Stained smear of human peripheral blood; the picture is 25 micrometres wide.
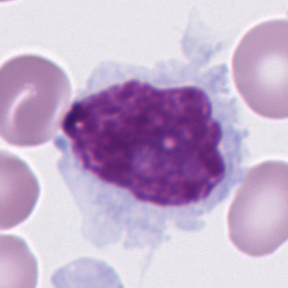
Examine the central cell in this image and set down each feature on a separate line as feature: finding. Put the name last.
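Outline: irregular, with ragged, frayed edges.
Extension: see the pale cytoplasmic projection toward the top right.
Nucleus position: close to the left edge, cytoplasm wider elsewhere.
Nucleus shape: one irregular mass, no separate lobes.
Nucleus size: about 15 by 11 micrometres.
Name: hairy cell.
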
